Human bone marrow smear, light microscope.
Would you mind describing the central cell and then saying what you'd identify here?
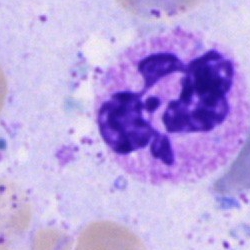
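Viewed whole, the cell presents a round, smooth outline. Dark purple chromatin lies in coarse clumps, and no nucleoli are visible in the nucleus. Shown here is a segmented neutrophil.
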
